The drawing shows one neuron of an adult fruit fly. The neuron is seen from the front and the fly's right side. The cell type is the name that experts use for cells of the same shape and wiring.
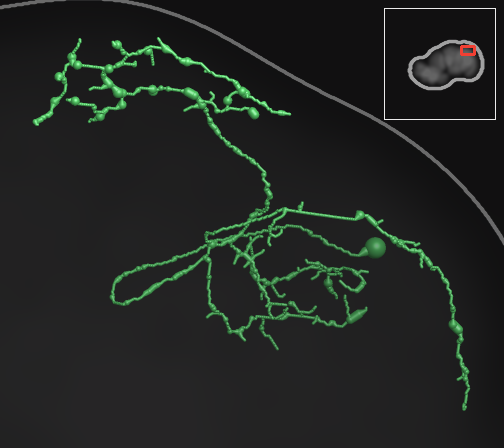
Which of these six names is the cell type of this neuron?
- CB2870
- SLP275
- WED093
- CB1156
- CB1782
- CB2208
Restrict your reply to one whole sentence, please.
Under the cell type CB2208 falls this neuron.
